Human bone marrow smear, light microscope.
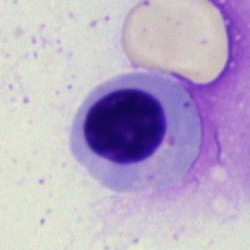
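Erythroblast: the cell in the middle of the field. The outline is round and smooth, with no projections from the surface. The nucleus lies off-centre toward the left, and the rim of cytoplasm is widest on the right side of the nucleus.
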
